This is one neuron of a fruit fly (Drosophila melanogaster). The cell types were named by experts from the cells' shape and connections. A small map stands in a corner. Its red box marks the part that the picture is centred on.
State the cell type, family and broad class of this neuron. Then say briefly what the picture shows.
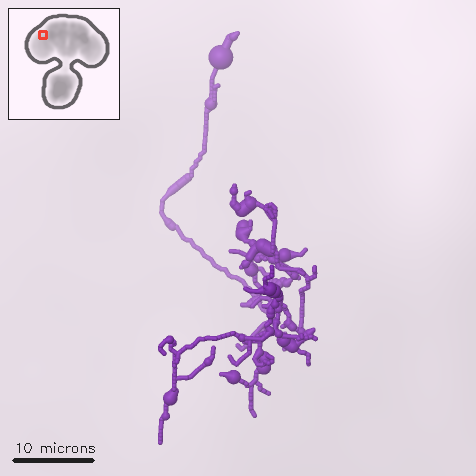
The cell type is Mi16. The family is Mi. It is an optic-lobe intrinsic neuron. The cell body is at the top of the picture. By the scale bar it is about 55 microns tall in this view.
